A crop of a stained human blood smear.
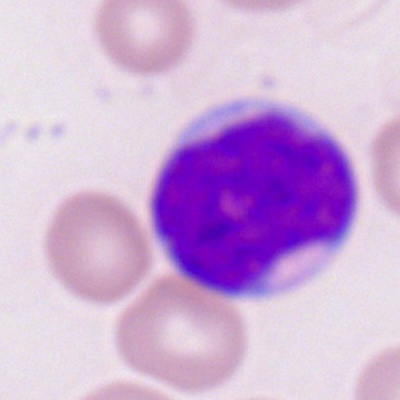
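Myeloblast, the cell in the middle of a stained human blood smear. Its outline is round and smooth, and its chromatin is deep purple, mottled with lighter patches. The cytoplasm forms only a scant, pale blue rim around the nucleus, and no granules are visible in it.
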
